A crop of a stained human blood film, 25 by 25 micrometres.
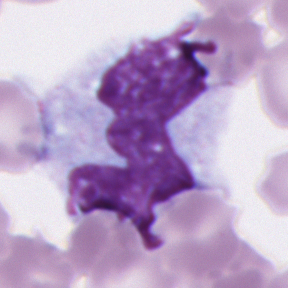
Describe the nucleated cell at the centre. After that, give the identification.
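The nucleus forms a twisted band running from upper right to lower left. The cytoplasm is pale greyish-blue and holds only faint fine granules, with no coarse granules. The outer border of the cell is faint and irregular. This cell is a monocyte.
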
